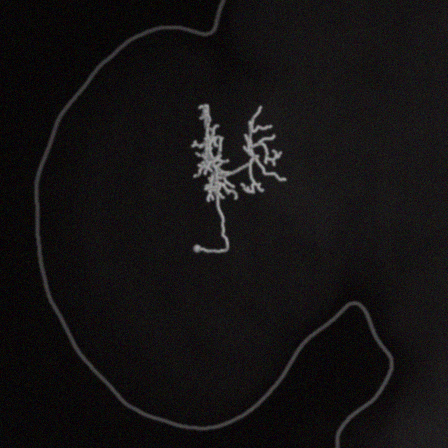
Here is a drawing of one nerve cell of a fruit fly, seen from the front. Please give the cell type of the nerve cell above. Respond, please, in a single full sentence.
Typed by cell type, the nerve cell is Tlp11.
